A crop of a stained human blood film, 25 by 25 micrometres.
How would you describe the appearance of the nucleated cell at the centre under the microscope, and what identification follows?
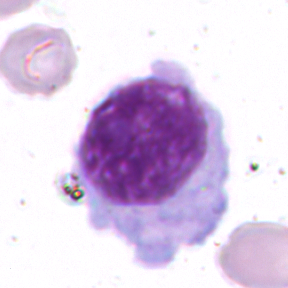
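Nucleus round to slightly oval, smooth and unindented, about 12 by 10 micrometres. Placed off-centre, toward the upper left of the cell. Cytoplasm pale greyish blue. Cell outline irregular, rounded blebs bulging from the edge. Name: plasma cell.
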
